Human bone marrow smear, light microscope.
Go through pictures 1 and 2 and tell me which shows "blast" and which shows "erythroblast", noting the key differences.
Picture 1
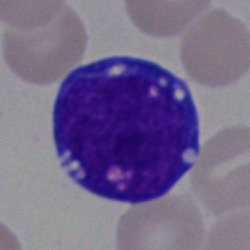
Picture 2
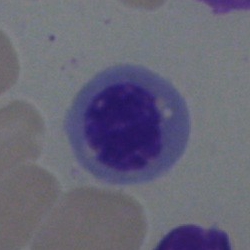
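Blast: picture 1. Erythroblast: picture 2. Chromatin: fine and evenly purple, without coarse dark clumps, in picture 1; dark purple and coarsely clumped in picture 2.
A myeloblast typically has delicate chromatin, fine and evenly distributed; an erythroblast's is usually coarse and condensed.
Cytoplasm: in picture 1 a very thin rim stained deep blue, the nucleus filling nearly the whole cell; in picture 2 a pale blue rim, wider on the right of the nucleus than the left, with no granules.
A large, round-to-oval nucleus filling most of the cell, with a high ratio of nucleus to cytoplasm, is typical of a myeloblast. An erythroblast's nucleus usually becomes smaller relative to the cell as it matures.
Outline: roughly round in picture 1; round and smooth in picture 2. Picture 1 also: several small pale spots, mostly near the margin; no hair-like or bleb-like projections on the surface. Picture 2 also: pale red cells to the left of the cell.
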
